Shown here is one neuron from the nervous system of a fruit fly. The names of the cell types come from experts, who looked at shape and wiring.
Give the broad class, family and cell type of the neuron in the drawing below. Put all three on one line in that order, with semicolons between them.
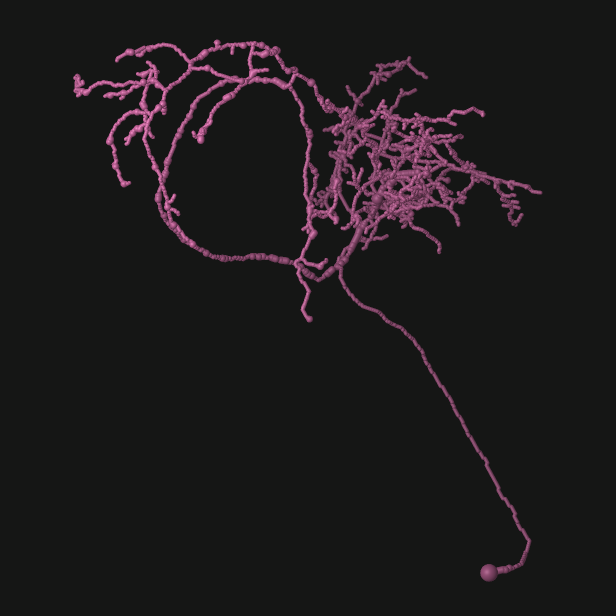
central-brain intrinsic neuron; hemilineage VLPl&p1_posterior; aIPg5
